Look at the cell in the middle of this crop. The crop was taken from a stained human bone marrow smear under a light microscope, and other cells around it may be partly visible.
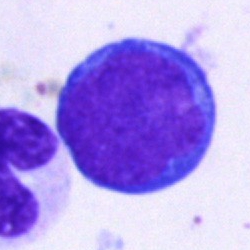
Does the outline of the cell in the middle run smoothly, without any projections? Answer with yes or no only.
Yes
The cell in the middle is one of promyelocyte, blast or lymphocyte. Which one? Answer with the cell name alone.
blast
